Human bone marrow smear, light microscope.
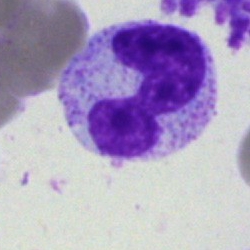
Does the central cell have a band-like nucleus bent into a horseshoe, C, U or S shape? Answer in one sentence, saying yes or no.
Yes, it is a curved, lobeless band that the nucleus of this cell forms.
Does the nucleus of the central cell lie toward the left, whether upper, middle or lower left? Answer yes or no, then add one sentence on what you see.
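No. The cytoplasm is pale lilac and is widest on the left side of the nucleus.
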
